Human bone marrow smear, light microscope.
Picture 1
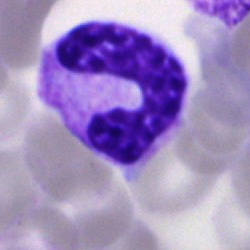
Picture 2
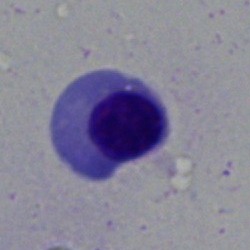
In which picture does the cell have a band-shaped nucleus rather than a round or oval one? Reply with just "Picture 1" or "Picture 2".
Picture 1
